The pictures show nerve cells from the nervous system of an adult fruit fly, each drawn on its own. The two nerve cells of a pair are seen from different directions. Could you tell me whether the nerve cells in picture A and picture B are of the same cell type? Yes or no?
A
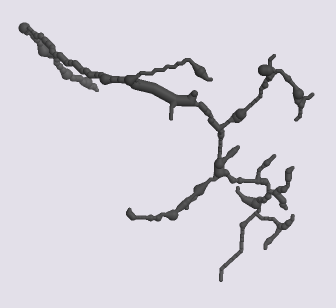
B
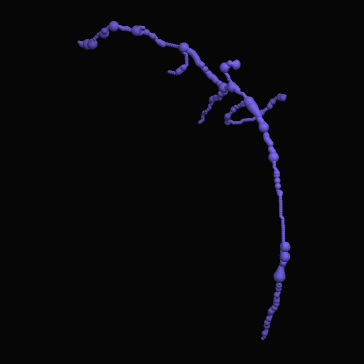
yes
